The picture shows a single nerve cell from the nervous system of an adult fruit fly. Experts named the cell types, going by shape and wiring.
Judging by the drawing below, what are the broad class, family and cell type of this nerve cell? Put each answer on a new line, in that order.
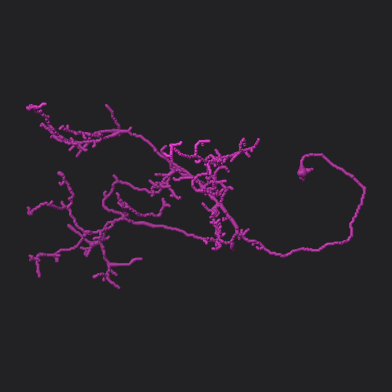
nerve-cord intrinsic neuron
hemilineage 01A
IN01A063_a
